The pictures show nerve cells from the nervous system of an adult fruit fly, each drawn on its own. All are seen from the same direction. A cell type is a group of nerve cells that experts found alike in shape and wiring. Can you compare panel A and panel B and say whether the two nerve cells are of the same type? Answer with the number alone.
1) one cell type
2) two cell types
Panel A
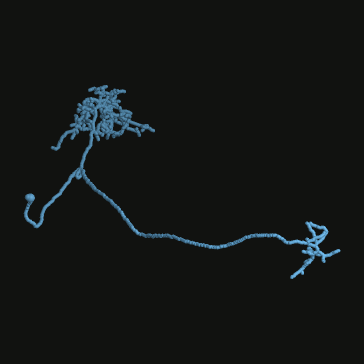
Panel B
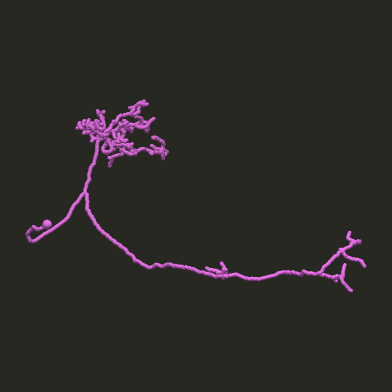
2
